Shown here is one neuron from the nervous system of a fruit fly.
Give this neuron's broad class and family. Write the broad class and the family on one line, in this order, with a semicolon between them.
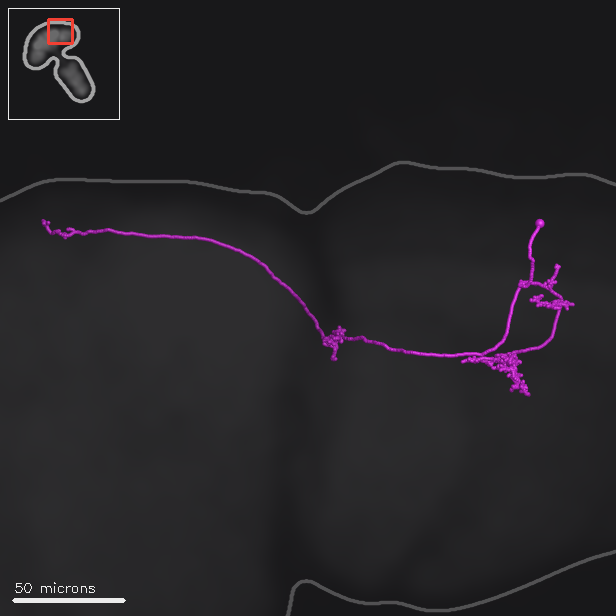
visual projection neuron; MeTu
